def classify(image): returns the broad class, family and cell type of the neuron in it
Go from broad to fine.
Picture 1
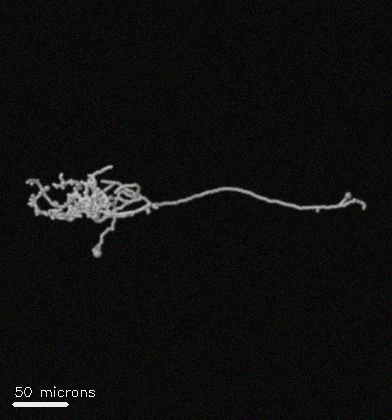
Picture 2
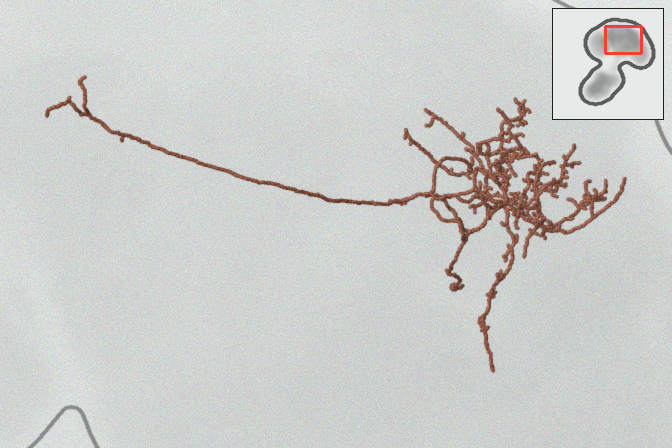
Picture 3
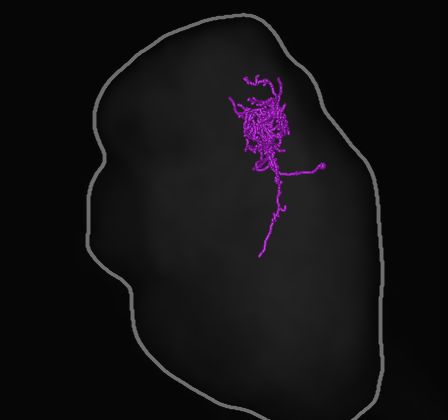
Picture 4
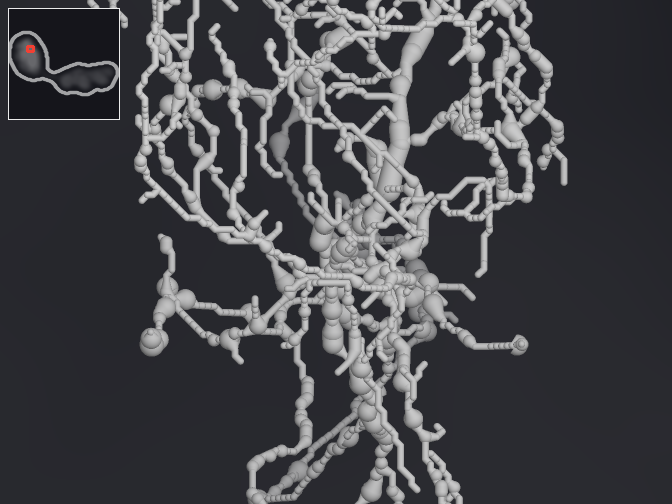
central-brain intrinsic neuron; hemilineage DL1_ventral; CB1300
